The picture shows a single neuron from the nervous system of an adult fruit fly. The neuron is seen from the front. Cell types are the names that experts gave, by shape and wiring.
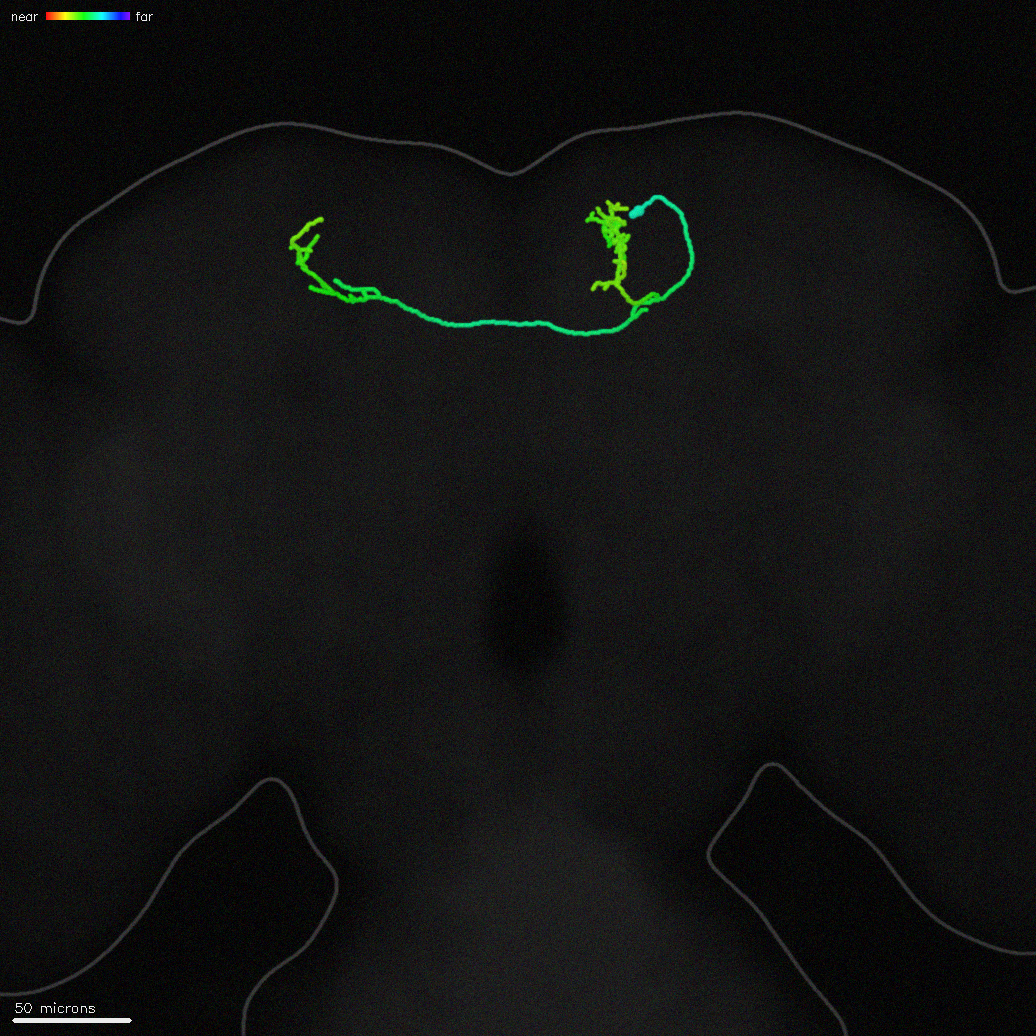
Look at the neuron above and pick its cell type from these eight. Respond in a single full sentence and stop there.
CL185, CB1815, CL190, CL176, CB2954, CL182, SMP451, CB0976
The cell type that fits this neuron is CB1815.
